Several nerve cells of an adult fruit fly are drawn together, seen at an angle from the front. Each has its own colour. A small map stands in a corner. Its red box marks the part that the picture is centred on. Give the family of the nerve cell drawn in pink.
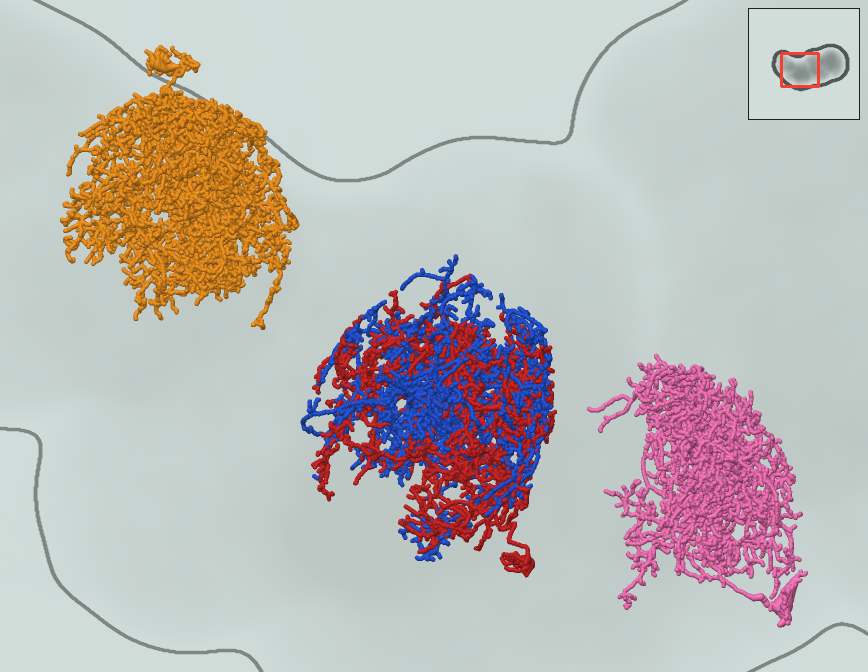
hemilineage 08A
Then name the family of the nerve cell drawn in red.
hemilineage 08A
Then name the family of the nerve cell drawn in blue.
hemilineage 21A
